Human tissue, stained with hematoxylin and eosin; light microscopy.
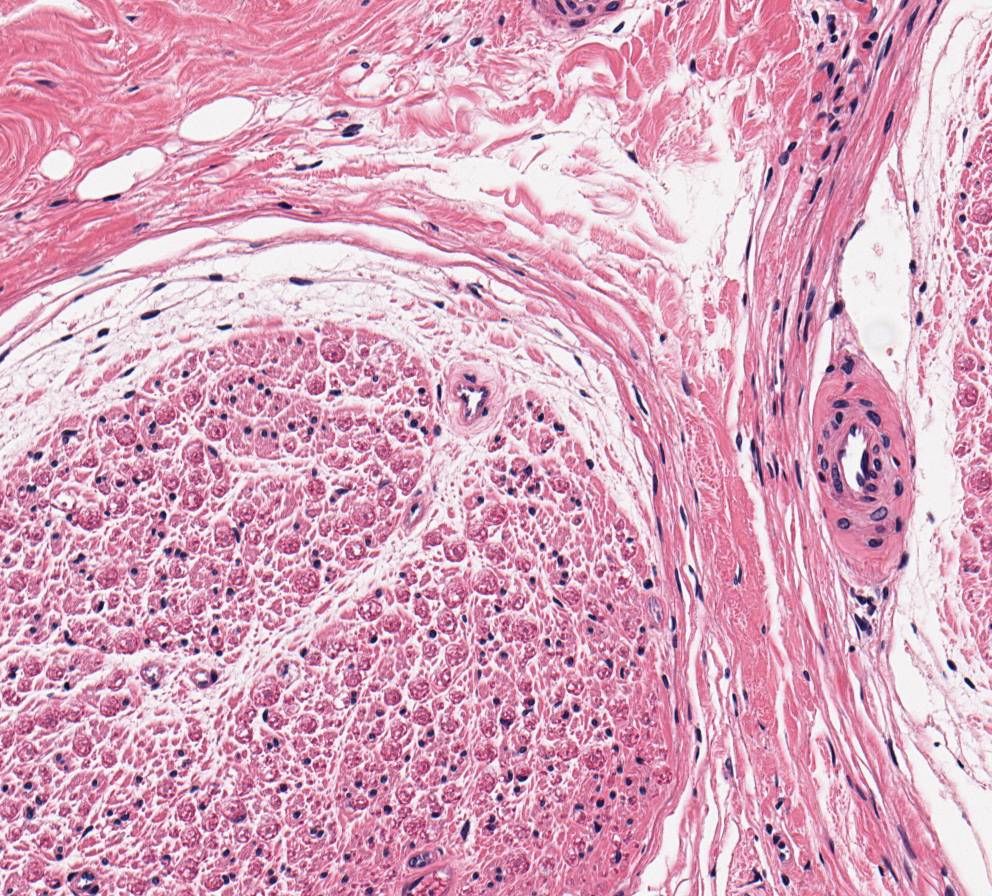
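Tibial nerve. A large rounded bundle of closely packed fibres fills the lower left; cut transversely, the fibres appear as many small round pink profiles with pale rims, with small dark oval nuclei scattered fairly evenly among them. Right of centre, in loose tissue, lies a small thick-walled vessel with a narrow lumen, cut across.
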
